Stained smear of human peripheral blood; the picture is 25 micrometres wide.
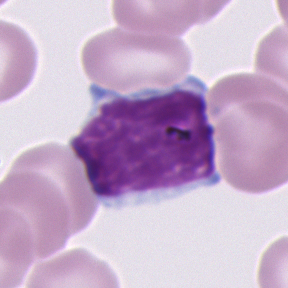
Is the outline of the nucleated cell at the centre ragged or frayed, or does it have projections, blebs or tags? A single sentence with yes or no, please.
Yes, along its outline the cell is ragged or frayed, or has projections, blebs or tags.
